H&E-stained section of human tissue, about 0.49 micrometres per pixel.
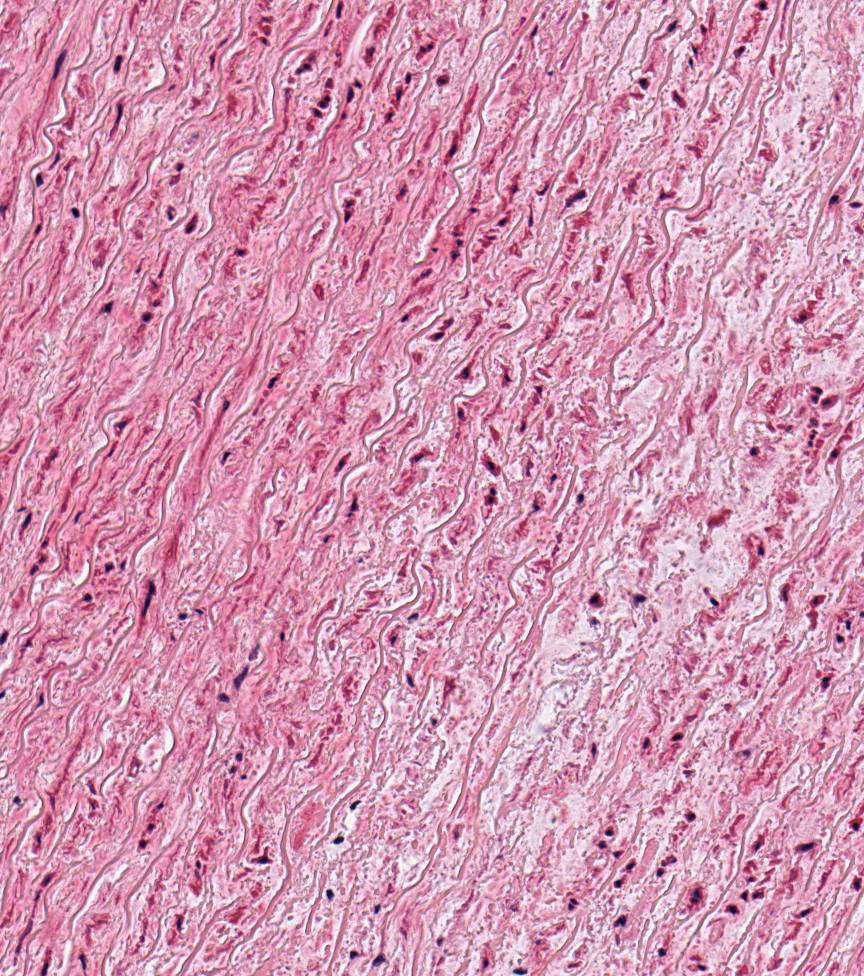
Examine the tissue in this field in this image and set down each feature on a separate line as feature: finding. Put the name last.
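Arrangement: parallel bands running diagonally, lower left to upper right
Pink lines: thin, bright, wavy, parallel across the whole field
Nuclei: dark, elongated, aligned with the bands
Between the lines: strands of pink cytoplasm holding the nuclei
Name: aorta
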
